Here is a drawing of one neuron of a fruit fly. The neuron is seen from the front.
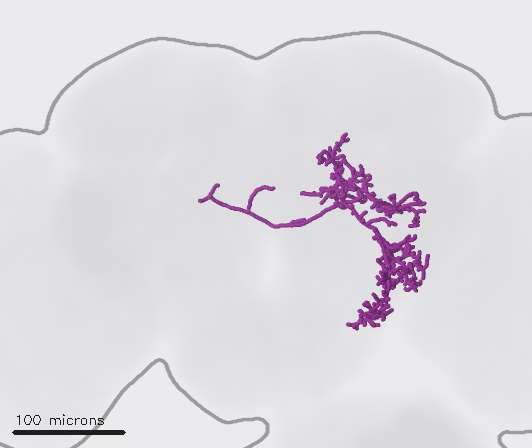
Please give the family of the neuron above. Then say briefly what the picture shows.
Its family is hemilineage VLPl&p2_posterior. It is a central-brain intrinsic neuron. From left to right in the picture it spans about 200 microns. As drawn here it is about as wide as it is tall.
